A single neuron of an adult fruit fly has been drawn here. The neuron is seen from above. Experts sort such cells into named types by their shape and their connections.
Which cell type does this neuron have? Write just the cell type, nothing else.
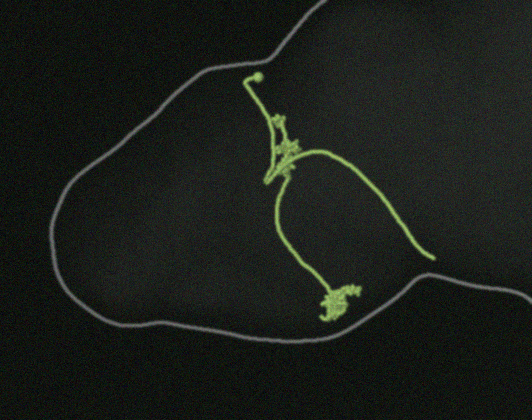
TmY14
